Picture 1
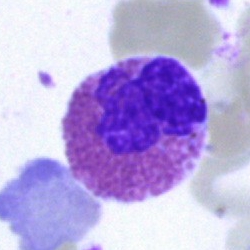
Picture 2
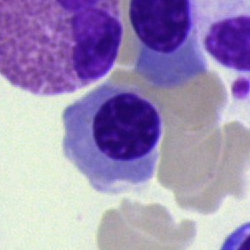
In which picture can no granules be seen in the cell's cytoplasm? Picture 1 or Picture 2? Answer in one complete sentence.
In Picture 2, the cell has a cytoplasm without visible granules.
